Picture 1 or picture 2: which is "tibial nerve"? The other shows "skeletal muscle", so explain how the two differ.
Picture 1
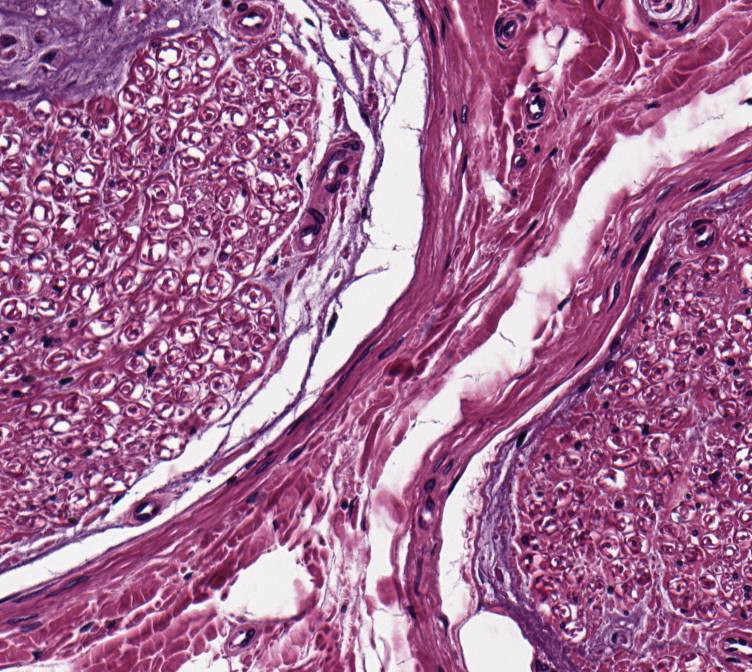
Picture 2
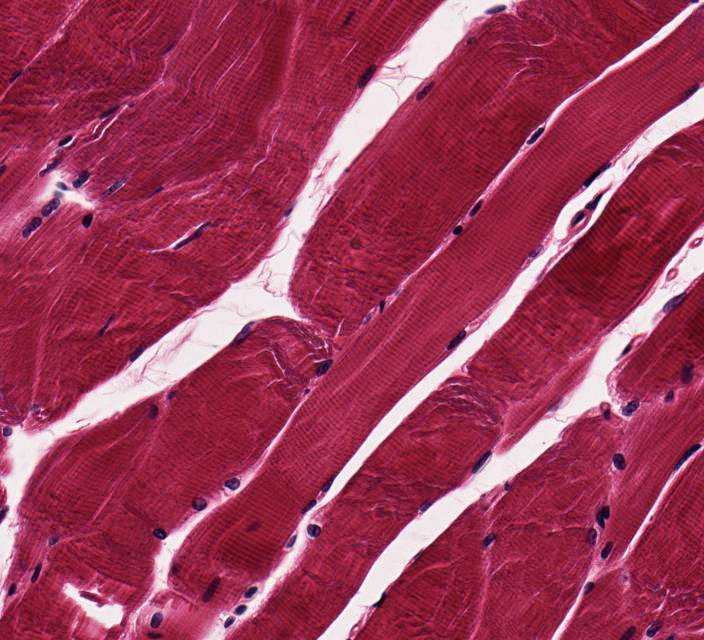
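Picture 1, tibial nerve; picture 2, skeletal muscle. Picture 1: two rounded bundles of cross-cut nerve fibres, upper left and lower right. Each fibre: small central pink axon in a pale clear ring. Sparse small dark nuclei among the fibres; elongated nuclei in the diagonal band lie parallel to its fibres. Picture 2: parallel unbranched cylinders, not joined to one another, with fine regular transverse cross-striations. Nuclei at fibre edges, not central. No fat cells.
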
